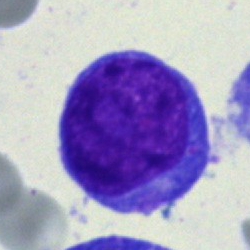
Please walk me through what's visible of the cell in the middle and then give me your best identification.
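The nucleus occupies most of the cell, and its chromatin is fine rather than coarsely clumped. The cytoplasm forms a crescent, widest at the lower right, in which no granules are seen. The cell is a blast.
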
